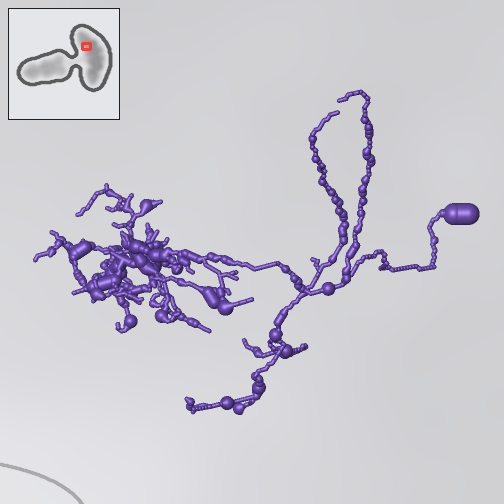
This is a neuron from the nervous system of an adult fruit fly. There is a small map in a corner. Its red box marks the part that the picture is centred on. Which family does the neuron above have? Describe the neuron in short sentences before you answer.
It lies in the brain. The cell body can be seen on the right of the picture. The picture shows dozens of branch ends. It is an optic-lobe intrinsic neuron. Its family is Li.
